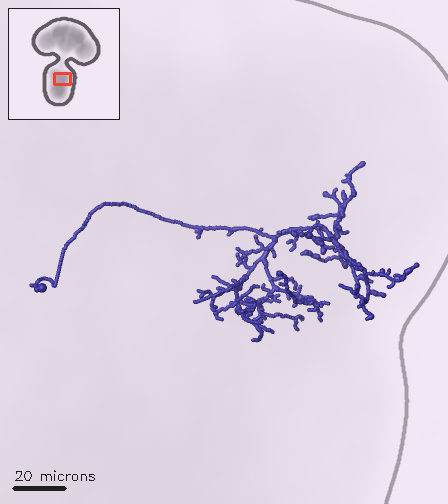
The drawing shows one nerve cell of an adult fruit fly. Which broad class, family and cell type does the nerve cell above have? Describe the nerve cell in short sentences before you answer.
It lies in the nerve cord. By the scale bar it is about 150 microns wide in this view. The picture shows dozens of branch ends. It is a nerve-cord intrinsic neuron. The family is hemilineage 13B. The cell type is IN13B035.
